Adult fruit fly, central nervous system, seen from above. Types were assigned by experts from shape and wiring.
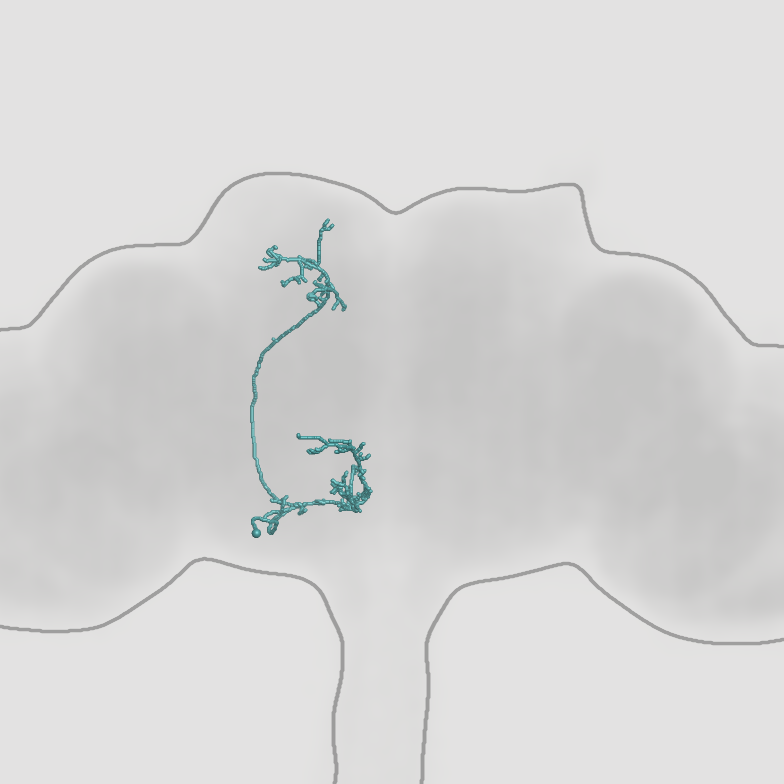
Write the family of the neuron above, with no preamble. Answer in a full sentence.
The family is hemilineage PSp1.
